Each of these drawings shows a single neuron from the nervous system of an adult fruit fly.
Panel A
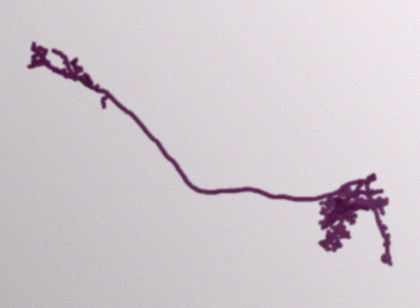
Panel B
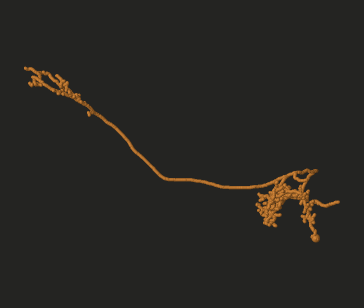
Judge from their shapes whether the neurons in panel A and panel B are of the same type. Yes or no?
yes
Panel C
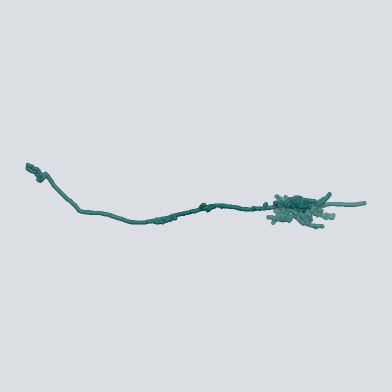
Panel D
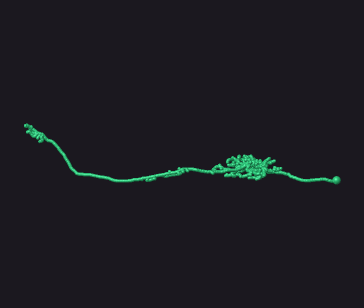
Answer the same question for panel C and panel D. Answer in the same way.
yes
